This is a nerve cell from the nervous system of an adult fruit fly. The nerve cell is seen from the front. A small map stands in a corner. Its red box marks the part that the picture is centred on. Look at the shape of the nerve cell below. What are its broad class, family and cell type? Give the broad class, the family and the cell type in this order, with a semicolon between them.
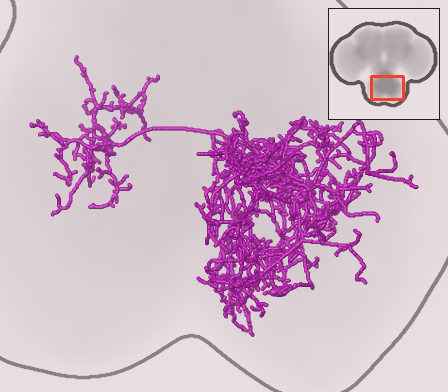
nerve-cord intrinsic neuron; hemilineage 07B; IN07B010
